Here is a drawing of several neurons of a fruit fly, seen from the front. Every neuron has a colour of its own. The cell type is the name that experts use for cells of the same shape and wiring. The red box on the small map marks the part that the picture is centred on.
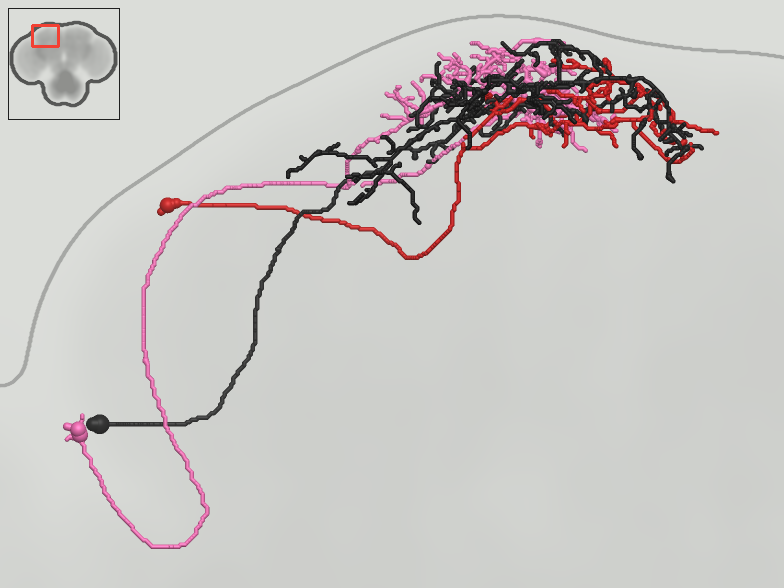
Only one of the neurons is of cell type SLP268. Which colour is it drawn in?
red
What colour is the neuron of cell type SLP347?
black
